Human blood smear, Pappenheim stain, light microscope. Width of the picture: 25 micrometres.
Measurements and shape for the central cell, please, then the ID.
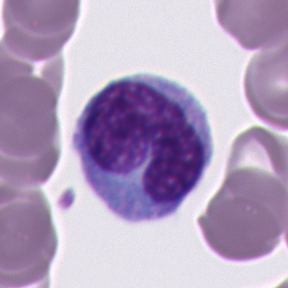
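Checked in turn: the cell is about 13 micrometres across; the nucleus lies toward the upper part of the cell and has a deep notch cut into its lower side; the widest band of cytoplasm lies below the nucleus and is pale blue; the chromatin is dark purple and coarsely clumped. This cell is a monocyte.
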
